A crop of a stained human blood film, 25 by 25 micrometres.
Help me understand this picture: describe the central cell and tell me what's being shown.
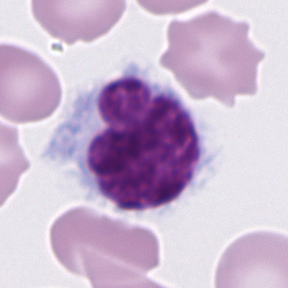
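Start at the edge of this cell, which is about 13 micrometres across: the border is ragged, with fine hair-like wisps of cytoplasm sticking out. That cytoplasm is pale blue, and its rim is widest on the left side of the nucleus. Now look inside the nucleus, where the chromatin is dark purple and coarsely clumped. Put together, this is a hairy cell.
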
